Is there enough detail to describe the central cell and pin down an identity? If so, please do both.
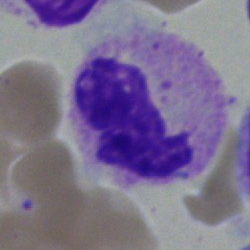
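The nucleus is irregular and lobed, its contour indented and folded, running diagonally from upper left to lower right. Chromatin: dark purple, condensed, a few small paler spots. In the cytoplasm, fine pinkish-purple granules and a few larger dark purple dots. So this is a basophil.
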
